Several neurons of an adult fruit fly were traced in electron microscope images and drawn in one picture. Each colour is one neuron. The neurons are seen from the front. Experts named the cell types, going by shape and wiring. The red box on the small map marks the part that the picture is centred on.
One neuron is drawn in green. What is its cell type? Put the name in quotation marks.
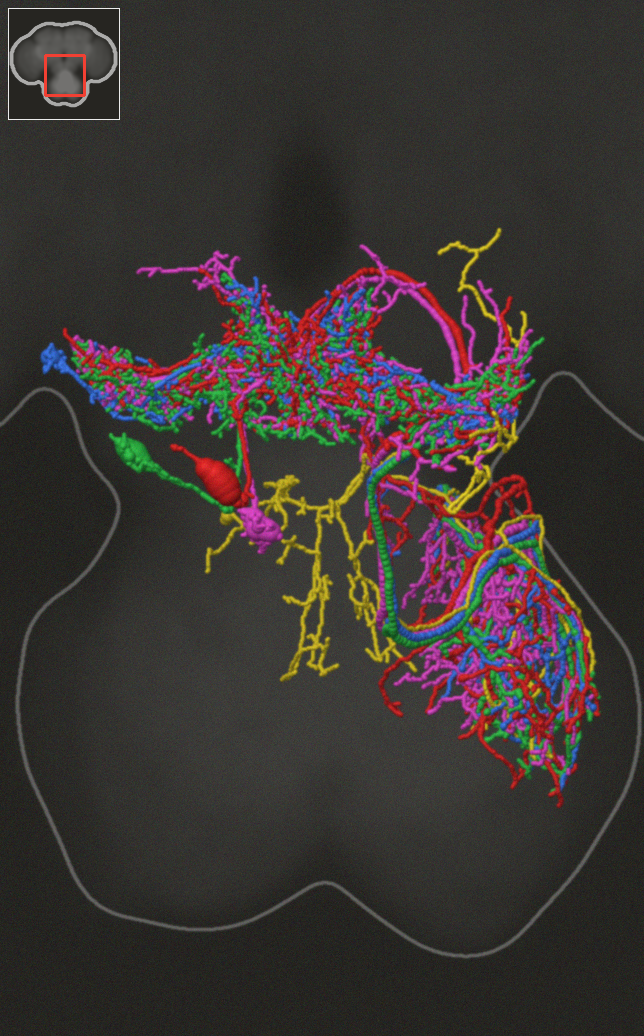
"DNg105"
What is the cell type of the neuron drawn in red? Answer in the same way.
"DNg74_b"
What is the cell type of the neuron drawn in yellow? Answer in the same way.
"AN19B051"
